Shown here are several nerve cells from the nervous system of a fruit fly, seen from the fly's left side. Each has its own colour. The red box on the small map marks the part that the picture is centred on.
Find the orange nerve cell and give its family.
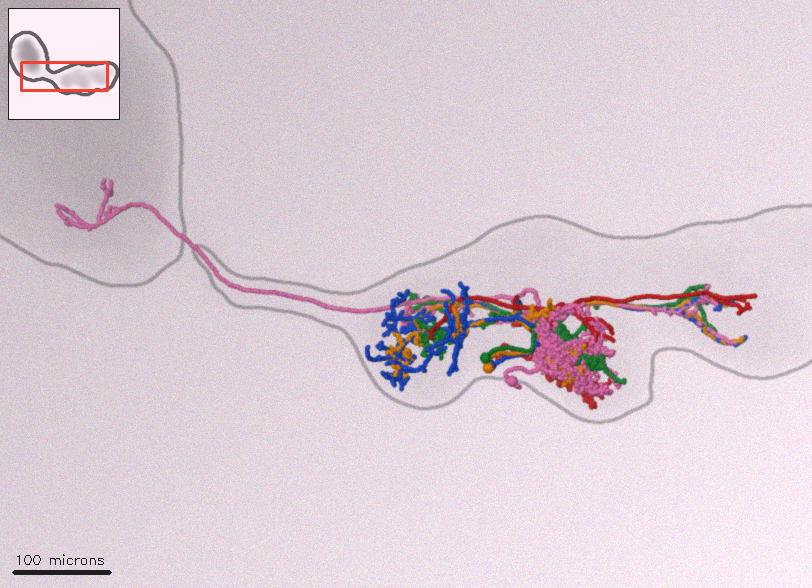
hemilineage 08B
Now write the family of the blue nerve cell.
hemilineage 08B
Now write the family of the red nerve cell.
hemilineage 08B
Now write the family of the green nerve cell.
hemilineage 08B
